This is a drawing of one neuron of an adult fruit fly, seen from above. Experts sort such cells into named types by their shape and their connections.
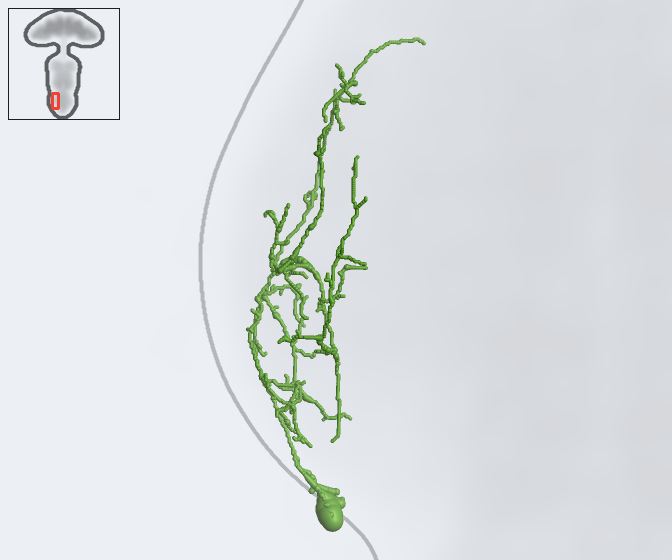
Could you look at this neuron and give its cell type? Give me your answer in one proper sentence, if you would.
The neuron here falls under cell type MNhl65.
